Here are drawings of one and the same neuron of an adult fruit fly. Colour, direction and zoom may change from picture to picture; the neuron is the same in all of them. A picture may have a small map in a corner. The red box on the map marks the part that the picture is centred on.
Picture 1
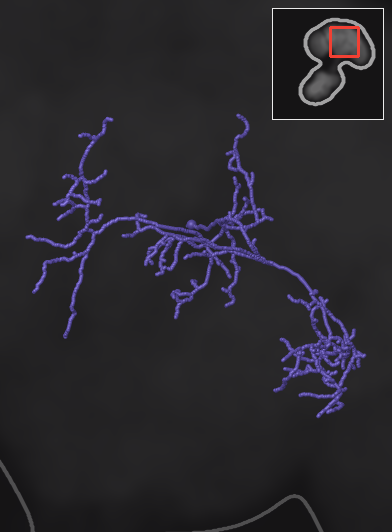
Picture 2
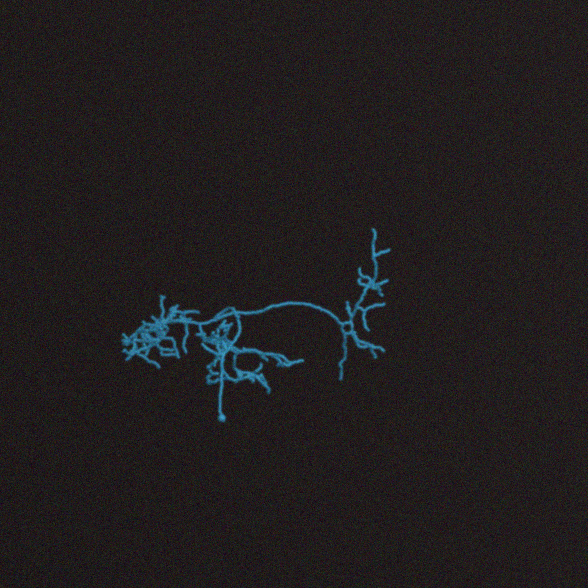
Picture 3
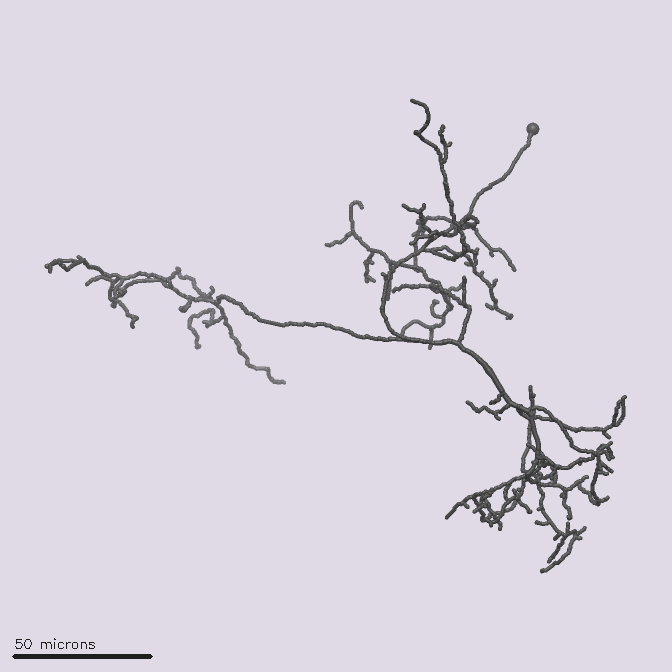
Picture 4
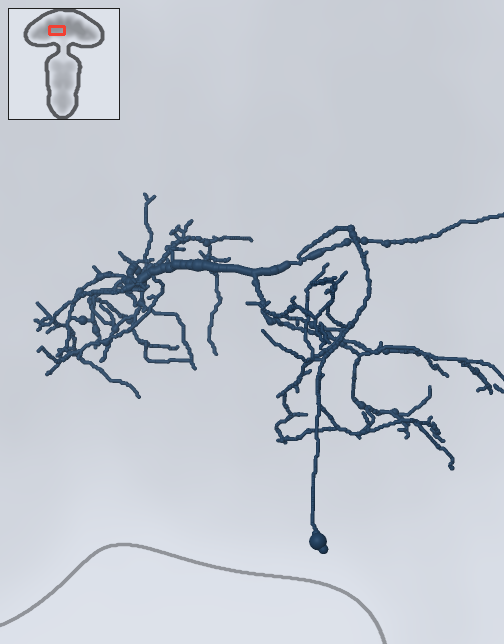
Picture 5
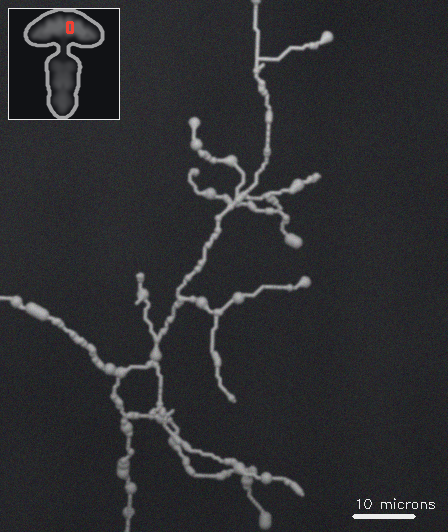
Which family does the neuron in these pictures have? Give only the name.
hemilineage VLPp2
